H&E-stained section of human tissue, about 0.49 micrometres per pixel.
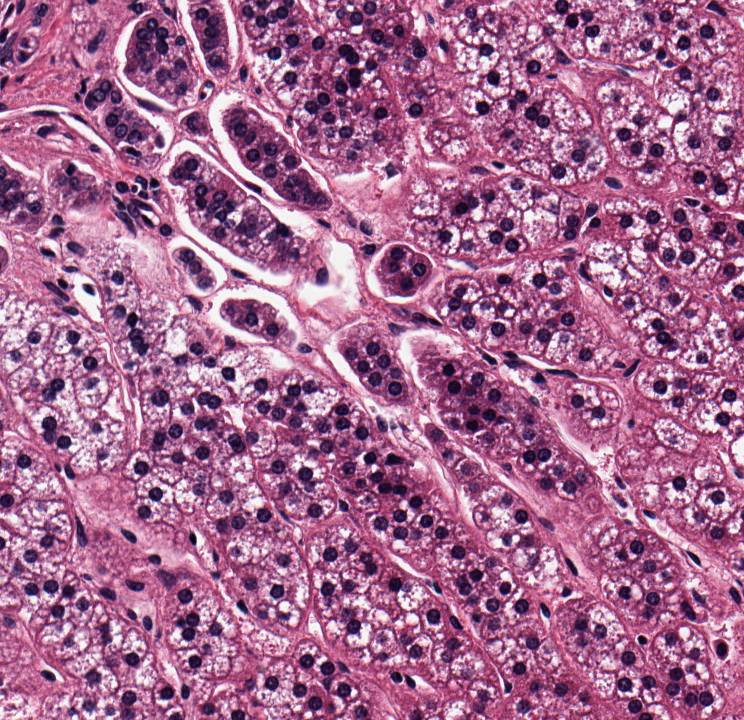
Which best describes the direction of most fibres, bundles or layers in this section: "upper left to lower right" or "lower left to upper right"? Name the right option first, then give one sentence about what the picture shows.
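Upper left to lower right. The cells are arranged in cords and nests that run diagonally from upper left to lower right across the field.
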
